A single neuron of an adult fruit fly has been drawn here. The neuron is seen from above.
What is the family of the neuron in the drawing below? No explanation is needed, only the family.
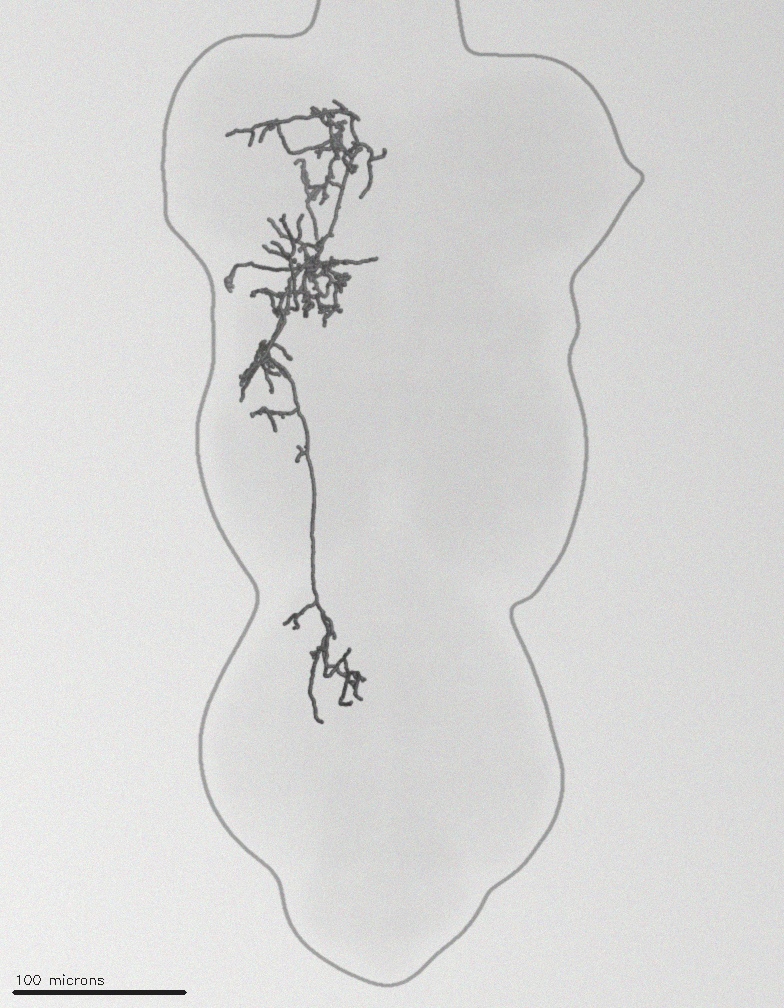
hemilineage 12A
